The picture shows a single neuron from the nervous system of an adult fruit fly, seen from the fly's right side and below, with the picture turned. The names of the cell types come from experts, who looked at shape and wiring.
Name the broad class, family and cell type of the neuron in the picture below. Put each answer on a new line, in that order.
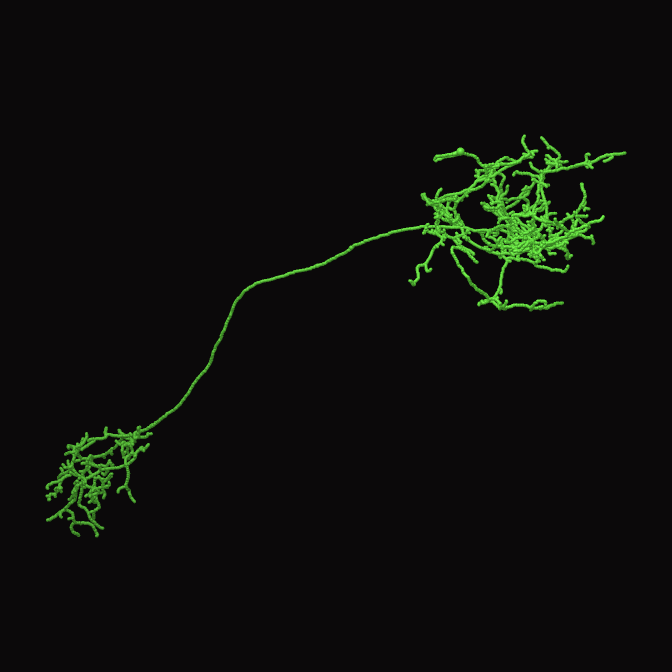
ascending neuron
hemilineage 27X
AN27X016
